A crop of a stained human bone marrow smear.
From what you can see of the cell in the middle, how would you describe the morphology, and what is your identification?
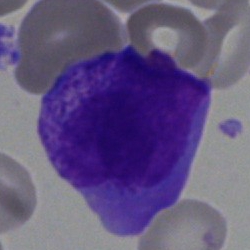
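Notice first that the cell outline is irregular and angular rather than round. The nucleus fills most of the cell, and its chromatin is finely stippled rather than coarsely clumped. No granules are seen in the cytoplasm. The cell is a blast.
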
